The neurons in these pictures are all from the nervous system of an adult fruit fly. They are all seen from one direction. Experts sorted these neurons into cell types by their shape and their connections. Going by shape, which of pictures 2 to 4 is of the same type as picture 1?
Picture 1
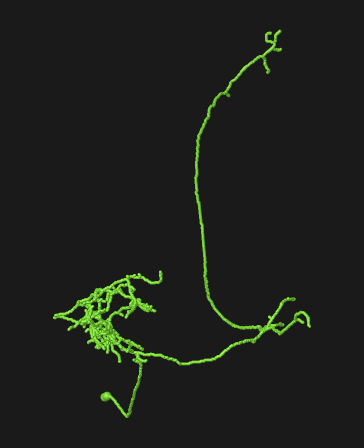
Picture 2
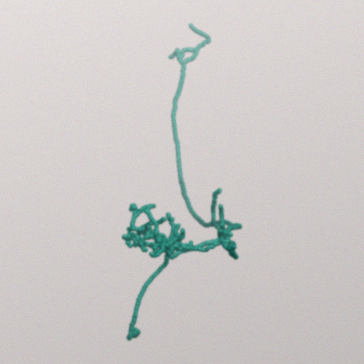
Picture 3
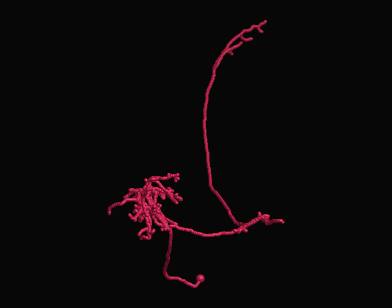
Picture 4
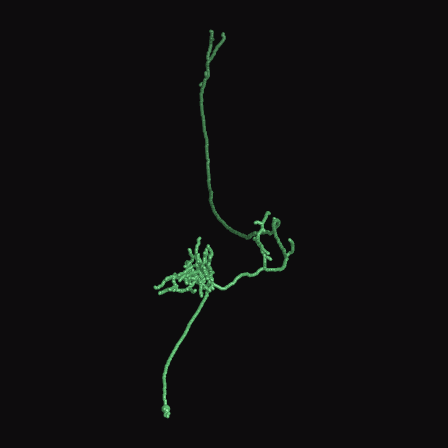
Picture 3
